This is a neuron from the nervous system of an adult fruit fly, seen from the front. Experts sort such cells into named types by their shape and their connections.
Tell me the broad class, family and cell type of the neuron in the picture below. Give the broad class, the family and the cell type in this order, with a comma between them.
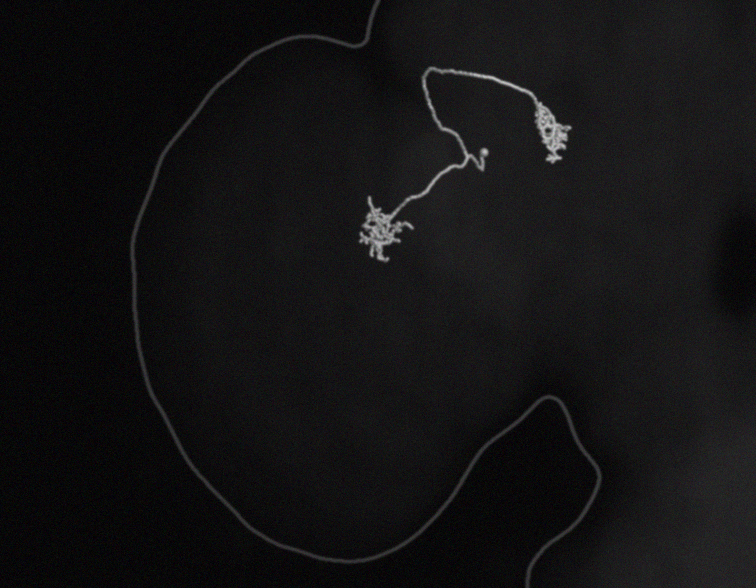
visual projection neuron, hemilineage VPNd3, LC9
